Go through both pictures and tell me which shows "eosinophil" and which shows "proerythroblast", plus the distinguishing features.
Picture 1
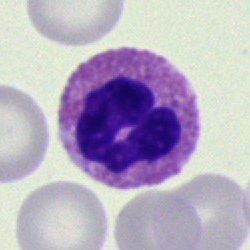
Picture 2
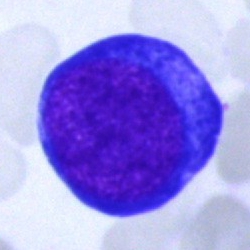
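Looking at the two, the eosinophil is in picture 1 and the proerythroblast in picture 2. The nuclei look quite different: in the eosinophil it is curved and folded on itself around a small pale gap near its centre, while in the proerythroblast it sits off-centre toward the left side of the cell. Then the chromatin, which is dark purple and densely clumped in picture 1 but finely granular with even purple stippling in picture 2.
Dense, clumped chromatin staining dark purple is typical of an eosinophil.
In the proerythroblast the cytoplasm is deep blue and forms a narrow rim, widest on the right side, with no granules visible; the eosinophil's cytoplasm contains no vacuoles. The proerythroblast's outline is smooth and roughly round. No nucleoli are visible in the eosinophil's nucleus, and red cells lie around it without overlapping it.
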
